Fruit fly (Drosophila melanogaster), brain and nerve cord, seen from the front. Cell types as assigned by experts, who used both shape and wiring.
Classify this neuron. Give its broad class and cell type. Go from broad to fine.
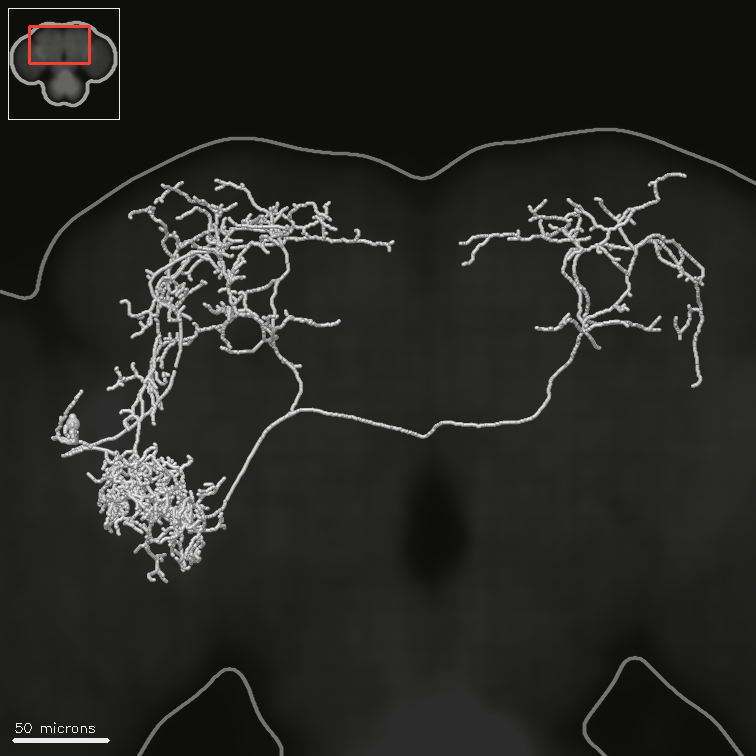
central-brain intrinsic neuron; AVLP594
